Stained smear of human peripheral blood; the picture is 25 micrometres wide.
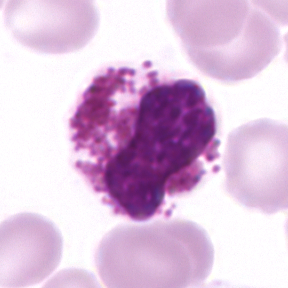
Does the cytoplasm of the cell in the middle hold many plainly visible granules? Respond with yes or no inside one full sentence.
Yes, what the cytoplasm holds is many visible granules.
